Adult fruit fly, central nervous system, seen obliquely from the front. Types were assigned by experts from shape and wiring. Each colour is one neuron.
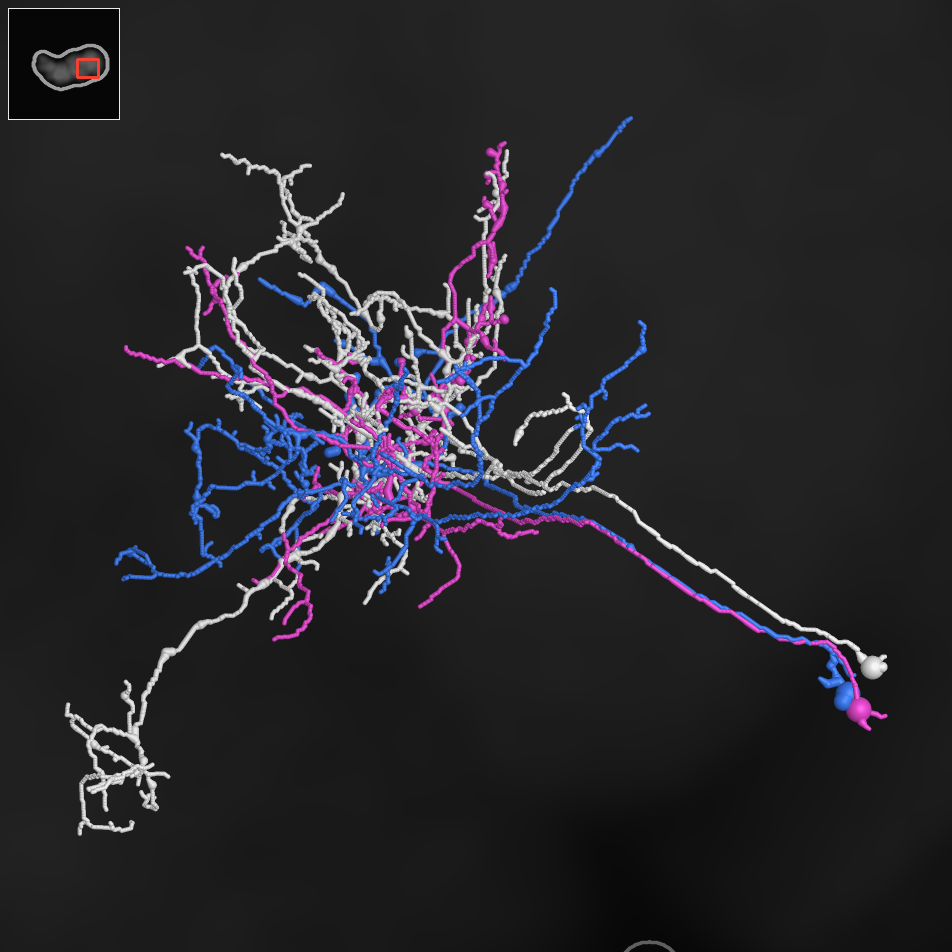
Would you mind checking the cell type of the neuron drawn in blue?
WED023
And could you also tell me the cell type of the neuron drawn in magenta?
WED028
